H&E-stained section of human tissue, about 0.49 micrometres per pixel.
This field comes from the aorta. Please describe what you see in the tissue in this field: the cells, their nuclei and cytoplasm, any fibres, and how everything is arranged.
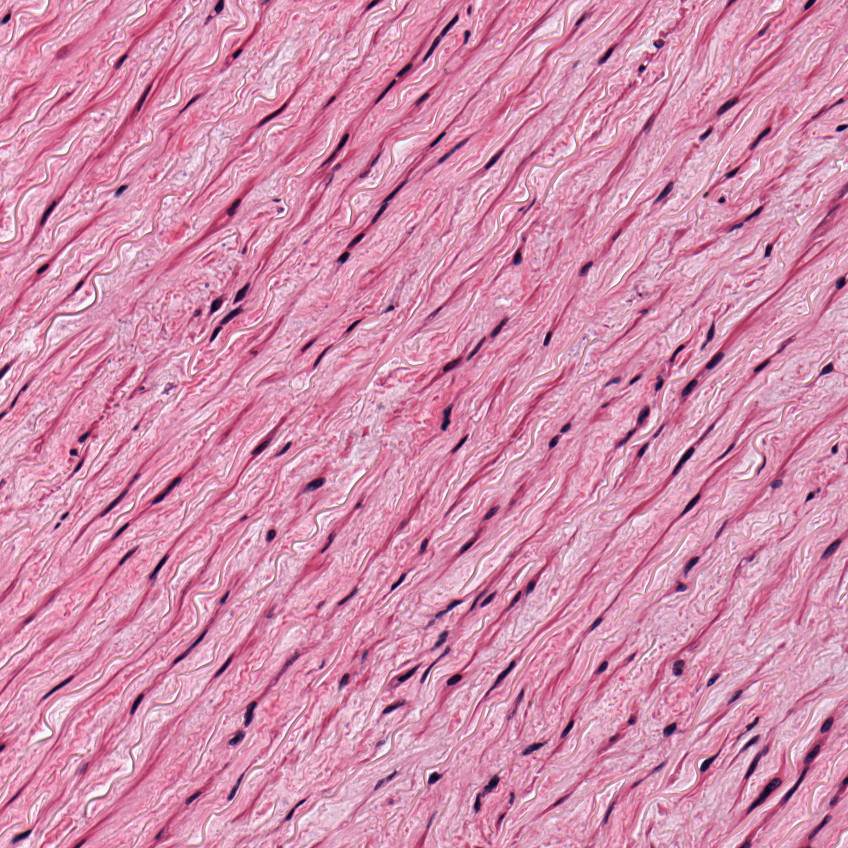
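Orientation first: pink fibre bundles run in parallel across the whole field, from lower left to upper right. Outline next: along their length the bundles are wavy and crimped. Then the nuclei: dark, slender and spindle-shaped, with their long axes lying along the fibres. Finally, distribution: the nuclei are sparse and scattered fairly evenly among the fibres.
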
